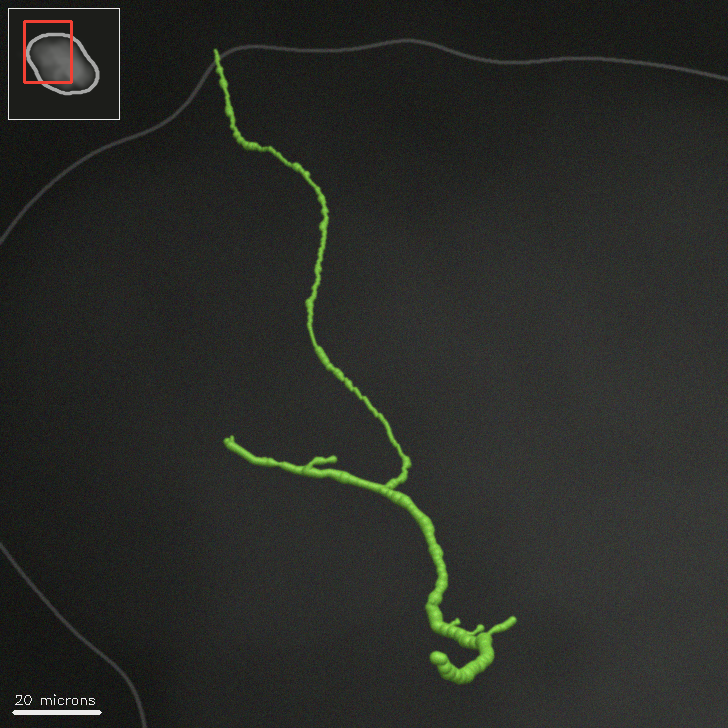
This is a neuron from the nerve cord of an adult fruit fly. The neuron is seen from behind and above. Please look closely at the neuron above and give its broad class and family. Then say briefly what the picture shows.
It is a sensory neuron ascending to the brain. The name of its family is class mechanosensory proprioceptive. The drawing shows no cell body. From top to bottom in the picture it spans about 150 microns. There are a dozen or fewer branch ends.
